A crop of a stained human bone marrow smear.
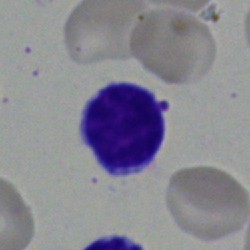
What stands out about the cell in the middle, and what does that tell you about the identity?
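Round in outline, this cell is almost entirely filled by its nucleus, so very little cytoplasm remains. The chromatin is dark purple and densely stained. At the upper right edge, a small round bleb projects from the cell. The cell is a lymphocyte.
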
